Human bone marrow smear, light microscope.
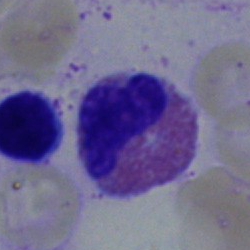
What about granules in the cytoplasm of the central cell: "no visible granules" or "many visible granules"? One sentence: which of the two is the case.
A large number of visible granules lies in the cytoplasm of this cell.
